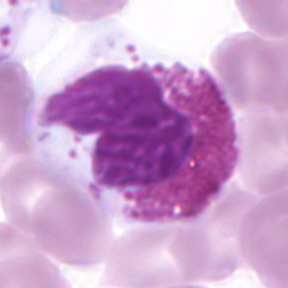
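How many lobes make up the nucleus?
Two large lobes of dark purple, condensed chromatin.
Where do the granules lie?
Crowded to the right; the pale left cytoplasm holds few. Loose granules lie outside, above and left of the cell.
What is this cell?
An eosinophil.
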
